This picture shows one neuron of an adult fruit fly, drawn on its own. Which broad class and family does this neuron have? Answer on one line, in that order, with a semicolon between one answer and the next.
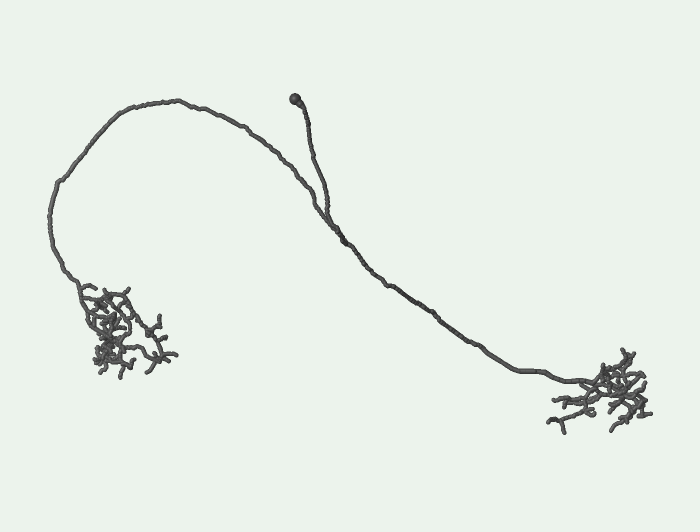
visual projection neuron; hemilineage VPNd3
